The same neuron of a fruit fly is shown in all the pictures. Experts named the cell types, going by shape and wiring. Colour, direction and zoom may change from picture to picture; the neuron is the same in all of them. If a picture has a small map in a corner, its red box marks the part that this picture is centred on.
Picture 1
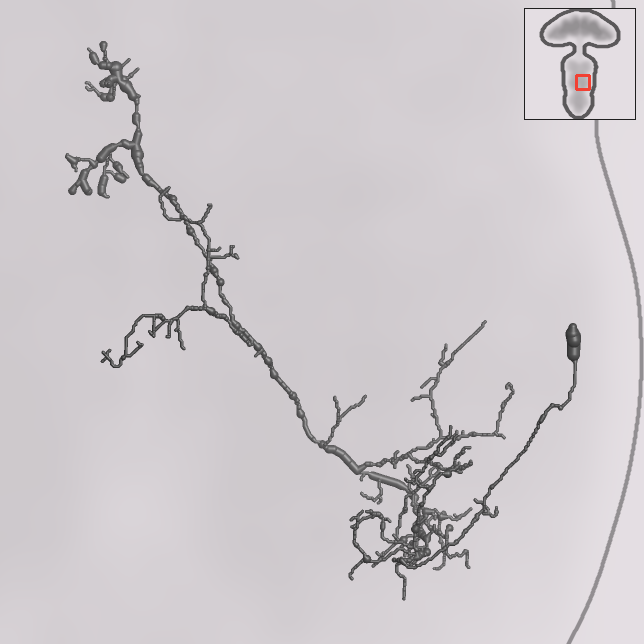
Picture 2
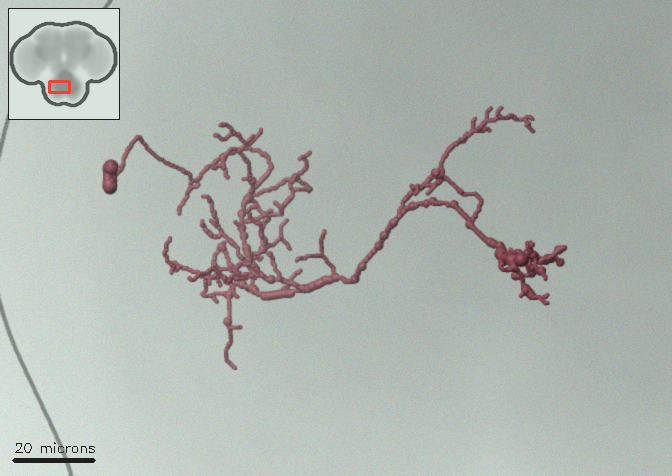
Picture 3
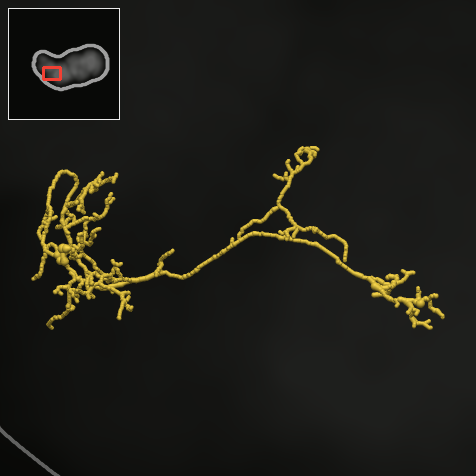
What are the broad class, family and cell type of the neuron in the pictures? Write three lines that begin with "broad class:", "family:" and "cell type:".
broad class: nerve-cord intrinsic neuron
family: hemilineage 19A
cell type: IN19A069_a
